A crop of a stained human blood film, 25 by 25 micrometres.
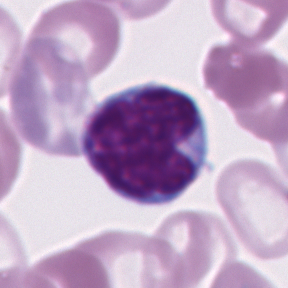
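Typical lymphocyte at the centre of the smear, about 11 micrometres across. Look first at the nucleus: it is about 10 micrometres across, fills about 80% of the cell's area, and has a small notch on its right side. The cytoplasm is pale blue and forms only a thin rim around the nucleus. Follow that rim round and you will find it widest at the right, beside the notch.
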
